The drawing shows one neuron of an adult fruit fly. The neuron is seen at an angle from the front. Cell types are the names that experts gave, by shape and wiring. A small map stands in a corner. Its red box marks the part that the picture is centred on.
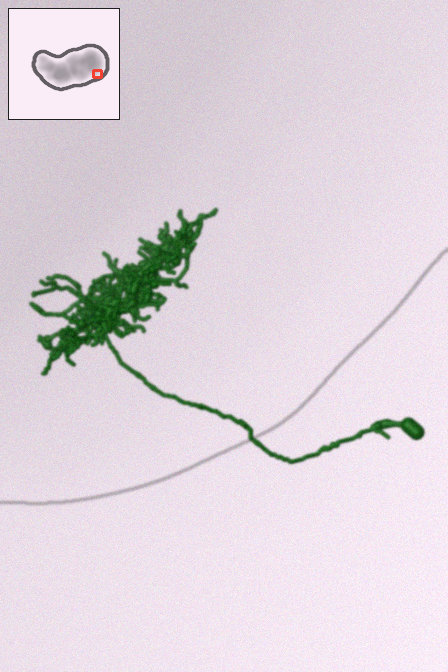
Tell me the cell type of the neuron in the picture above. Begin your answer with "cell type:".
cell type: Dm12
